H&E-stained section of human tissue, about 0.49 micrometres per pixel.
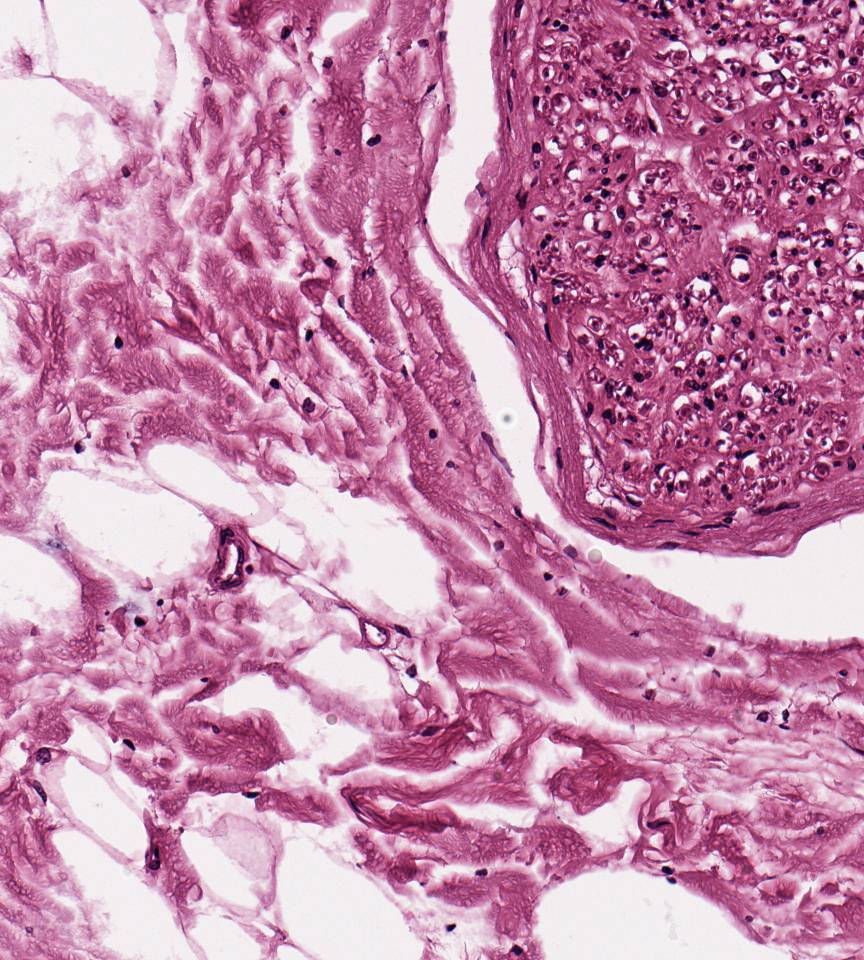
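Tibial nerve (haematoxylin and eosin). A rounded, sharply bounded cellular structure fills the upper right corner, packed with many small clear round spaces, many holding a dark central dot. Elsewhere lies pink fibrous tissue with sparse small dark nuclei; just left of centre, a small vessel has a thick wall and narrow lumen.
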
